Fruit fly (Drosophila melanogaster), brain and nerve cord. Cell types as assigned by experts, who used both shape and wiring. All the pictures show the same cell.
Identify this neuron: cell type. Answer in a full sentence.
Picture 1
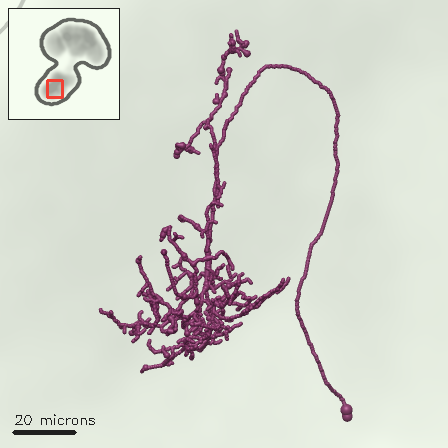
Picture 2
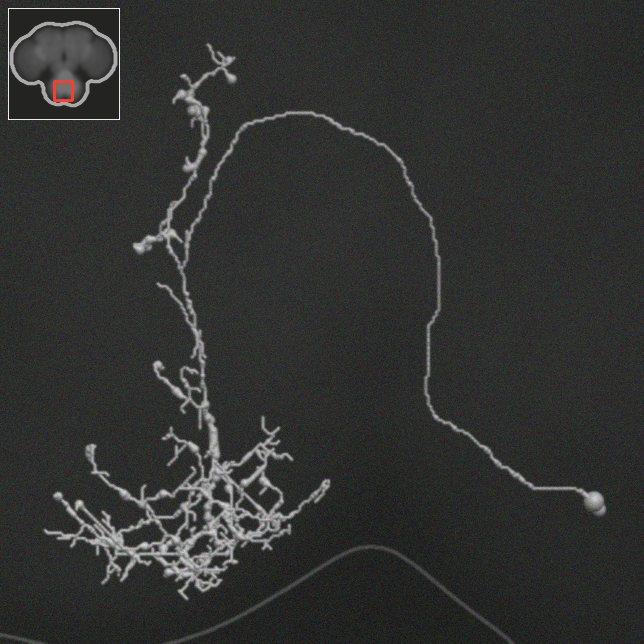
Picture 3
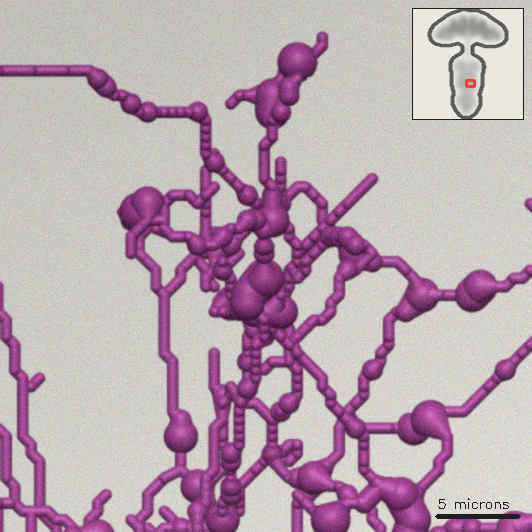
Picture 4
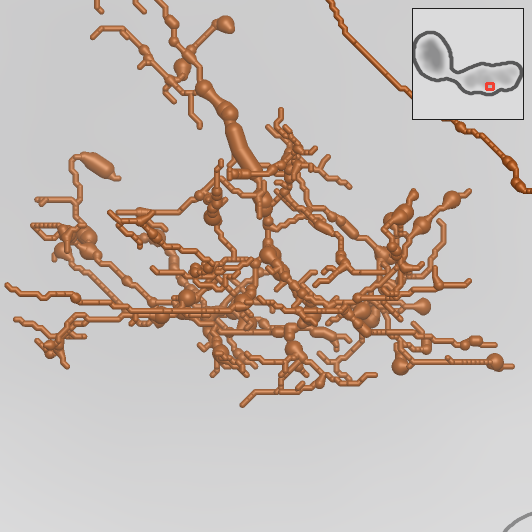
The cell type is IN12B065.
